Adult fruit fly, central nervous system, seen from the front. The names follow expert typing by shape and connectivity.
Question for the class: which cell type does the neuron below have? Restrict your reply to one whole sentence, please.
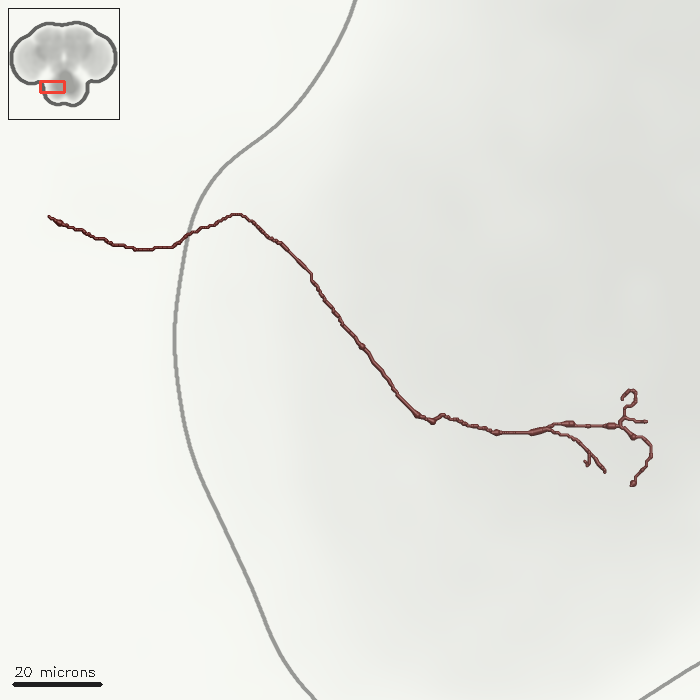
This neuron belongs to the cell type WG1.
